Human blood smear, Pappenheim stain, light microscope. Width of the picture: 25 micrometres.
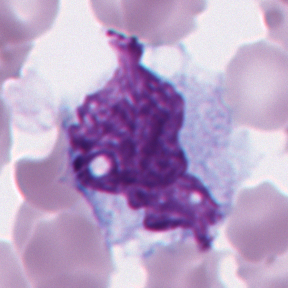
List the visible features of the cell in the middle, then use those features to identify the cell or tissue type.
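Large, irregular nucleus here, folded and lumpy in outline, tapering to a point toward the top of the picture. Two round clear holes sit inside it, the bigger one lower left. The cytoplasm has just faint fine stippling, no coarse granules. It's a monocyte.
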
